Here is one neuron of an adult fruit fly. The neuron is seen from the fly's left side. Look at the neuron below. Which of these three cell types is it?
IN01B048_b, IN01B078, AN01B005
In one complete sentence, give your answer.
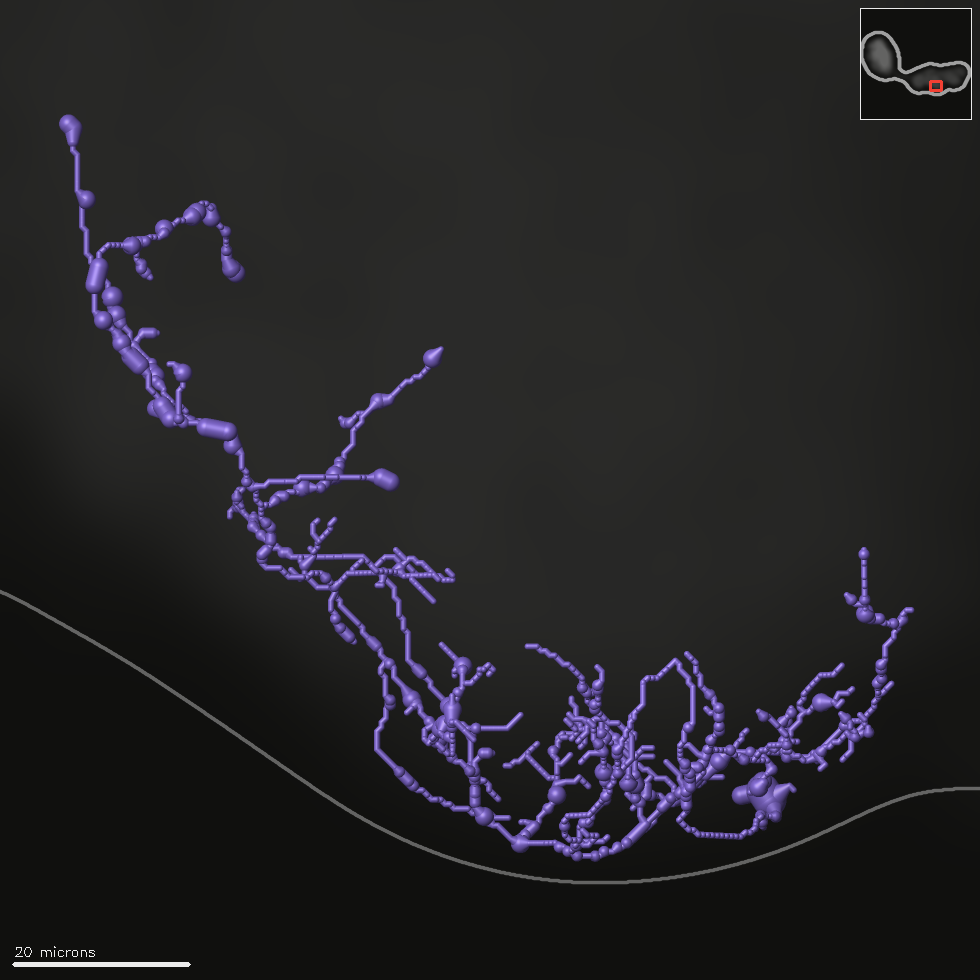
The cell type held by this neuron is IN01B048_b.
